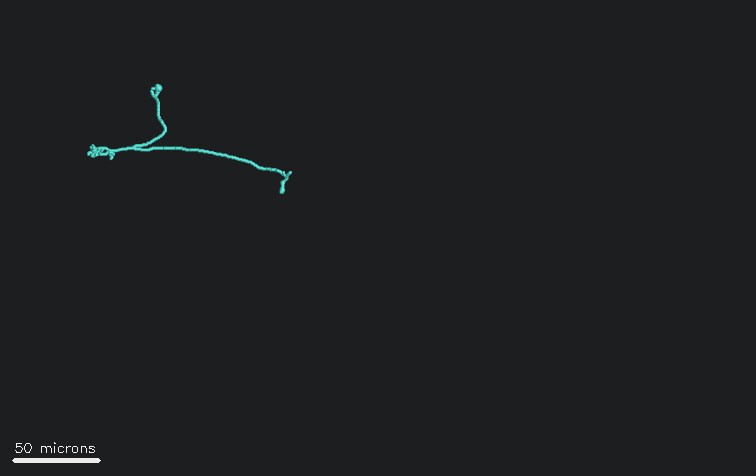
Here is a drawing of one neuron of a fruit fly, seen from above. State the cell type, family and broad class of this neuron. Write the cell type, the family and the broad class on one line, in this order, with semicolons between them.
TuBu10; hemilineage AOTUv3_dorsal; central-brain intrinsic neuron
